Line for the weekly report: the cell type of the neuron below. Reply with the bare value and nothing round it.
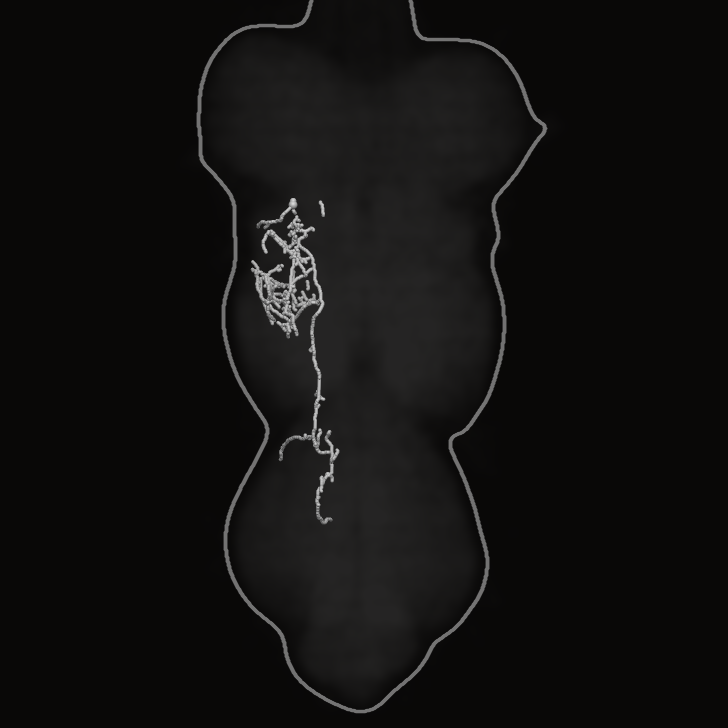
IN17A057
